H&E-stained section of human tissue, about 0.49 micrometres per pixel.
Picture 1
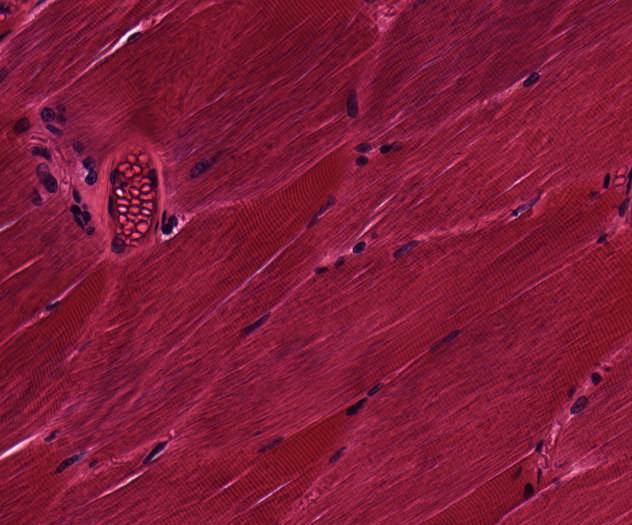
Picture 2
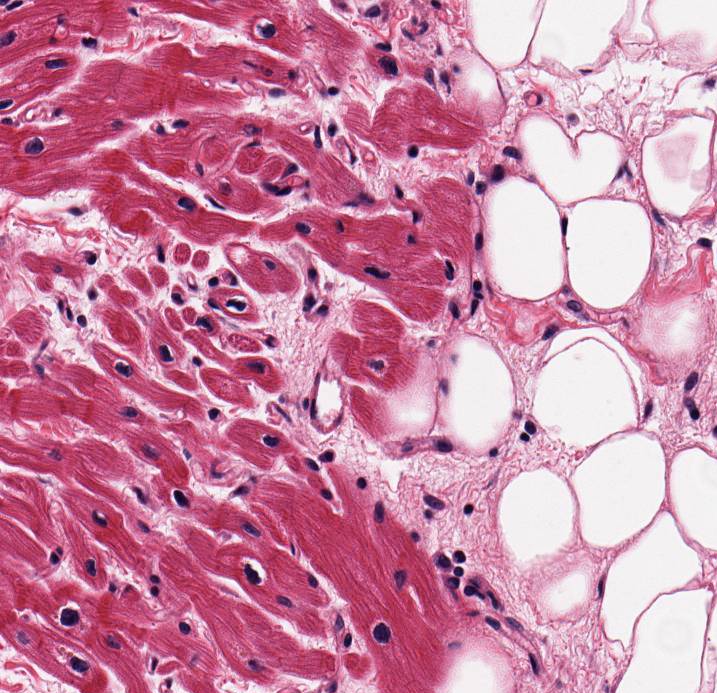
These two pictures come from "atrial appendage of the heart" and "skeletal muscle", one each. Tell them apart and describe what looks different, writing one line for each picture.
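Picture 1 is from the skeletal muscle. The nuclei are dark, elongated and lie at the edges of the fibres rather than in their centres.
Picture 2 is from the atrial appendage of the heart. The muscle fibres are branching cardiac muscle cells, each with a single centrally placed oval nucleus.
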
